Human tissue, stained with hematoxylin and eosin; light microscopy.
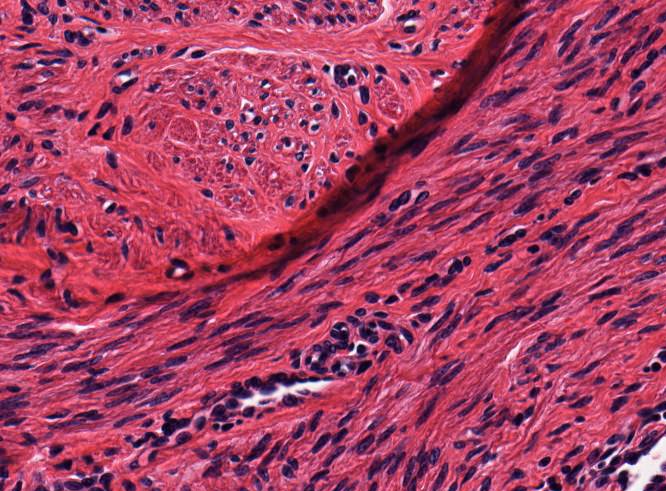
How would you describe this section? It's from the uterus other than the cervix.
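Spindle cells lie in parallel streams below and to the right of the dark band, running diagonally from lower left to upper right. In the lower right part, these cells have elongated, dark purple nuclei. In the upper left part, a rounded bundle shows its cells cut across, with small round nuclei. Cytoplasm and fibres stain a strong pink throughout the field.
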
